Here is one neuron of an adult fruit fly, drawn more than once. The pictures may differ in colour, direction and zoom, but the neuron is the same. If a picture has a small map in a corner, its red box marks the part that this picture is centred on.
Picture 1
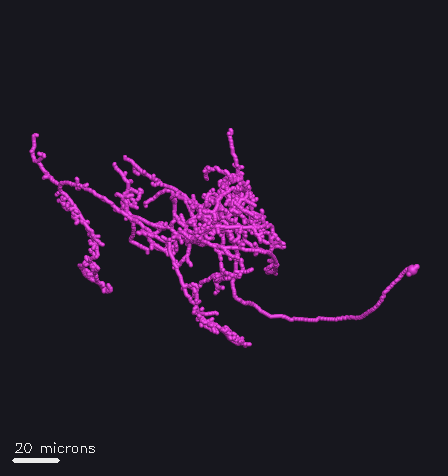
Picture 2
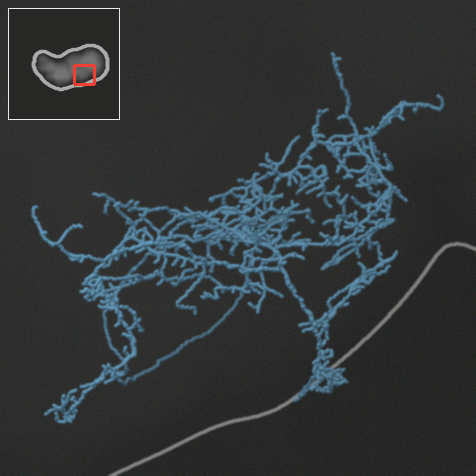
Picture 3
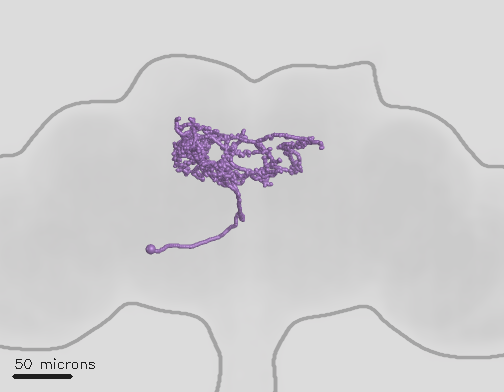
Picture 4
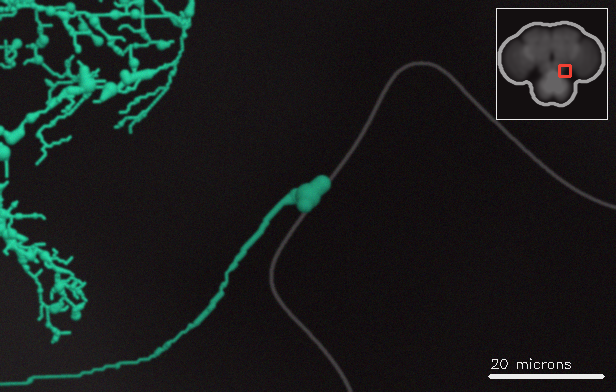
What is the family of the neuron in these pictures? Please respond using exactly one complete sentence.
Of family hemilineage 05B is the neuron in these images.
